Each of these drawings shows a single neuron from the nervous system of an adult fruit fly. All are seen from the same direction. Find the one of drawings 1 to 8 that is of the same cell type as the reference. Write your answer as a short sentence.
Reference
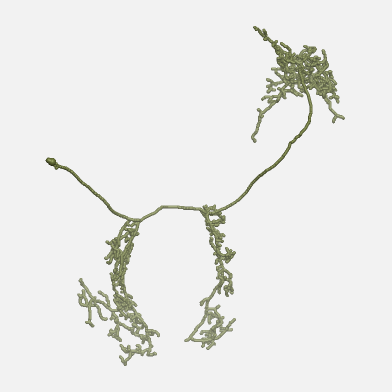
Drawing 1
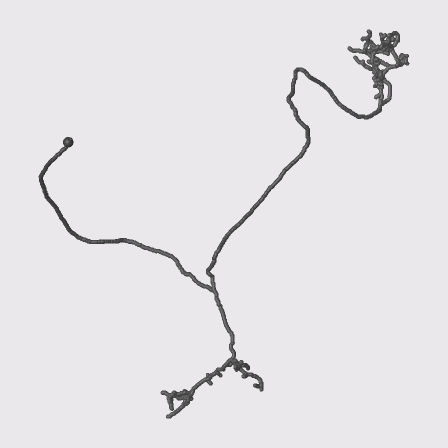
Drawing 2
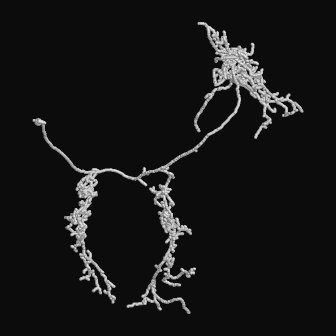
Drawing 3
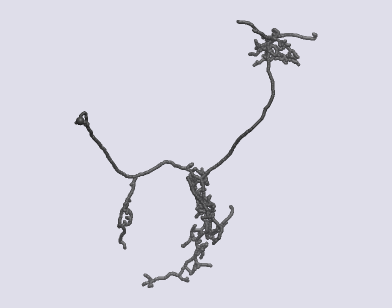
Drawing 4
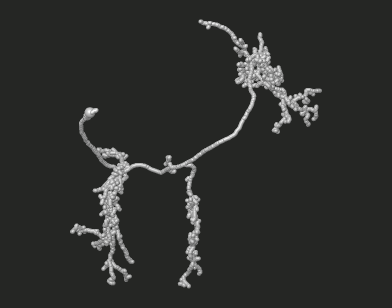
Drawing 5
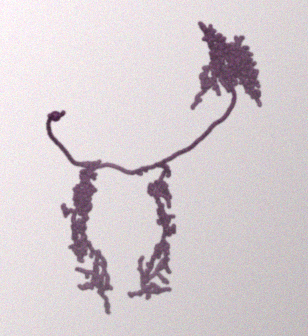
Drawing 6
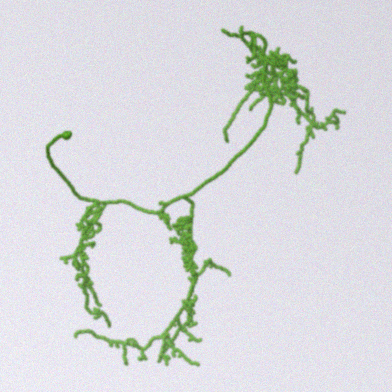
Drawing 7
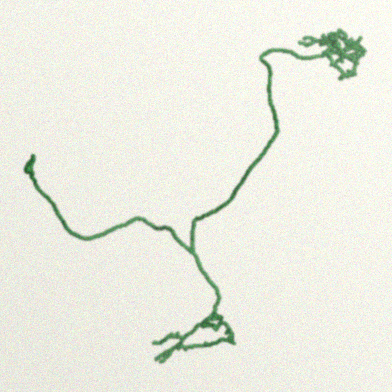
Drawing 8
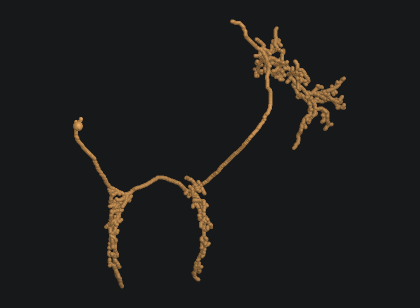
Drawing 5 shows a neuron of the same cell type.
